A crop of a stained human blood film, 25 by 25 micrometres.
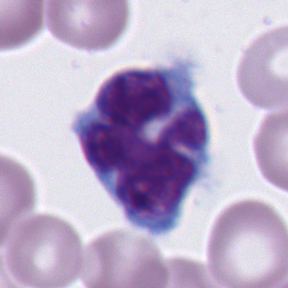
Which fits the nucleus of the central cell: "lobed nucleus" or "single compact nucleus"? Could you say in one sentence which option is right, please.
What this cell has is a nucleus split into lobes.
